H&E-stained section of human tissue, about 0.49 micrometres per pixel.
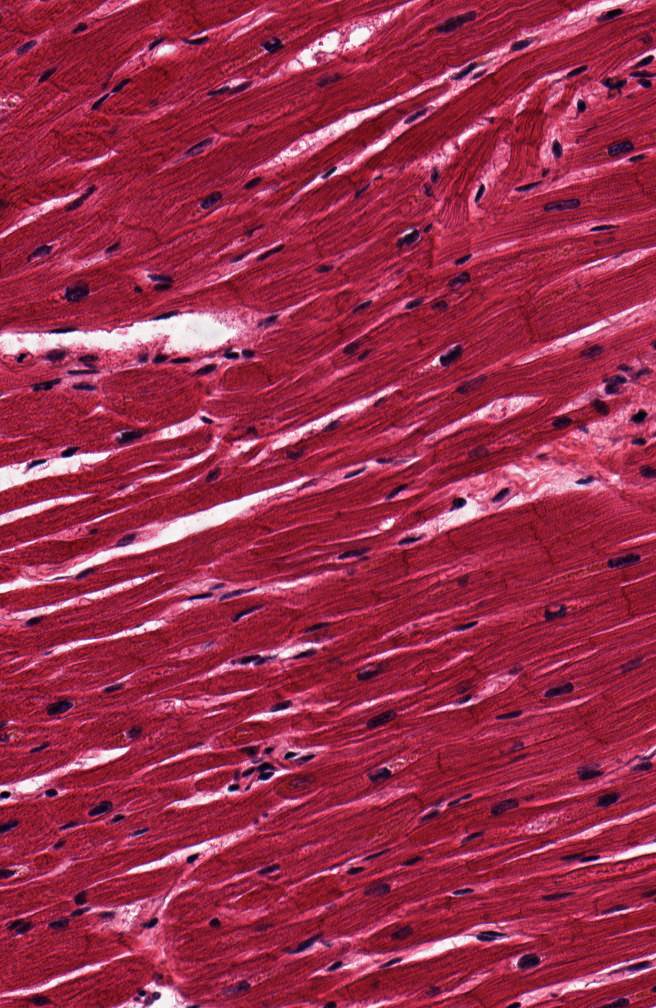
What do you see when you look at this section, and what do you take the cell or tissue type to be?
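Looking across the field, the fibres branch and join their neighbours instead of running as separate unbranched cylinders. Their cytoplasm stains deep red with eosin, and in places I can make out fine cross-striations. There is little stroma; small dark elongated nuclei sit in the narrow spaces between fibres. I find no fat cells at all. This is the left ventricle of the heart.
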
